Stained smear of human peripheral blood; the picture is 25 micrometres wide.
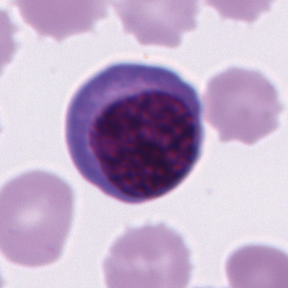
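Normoblast, the cell in the middle of this stained blood smear. Look first at the rim of cytoplasm: it is widest on the upper left side. Now the nucleus, where the chromatin is coarse and gathered into dark patches, and no nucleoli show. Finally, notice that the cytoplasm holds no vacuoles.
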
